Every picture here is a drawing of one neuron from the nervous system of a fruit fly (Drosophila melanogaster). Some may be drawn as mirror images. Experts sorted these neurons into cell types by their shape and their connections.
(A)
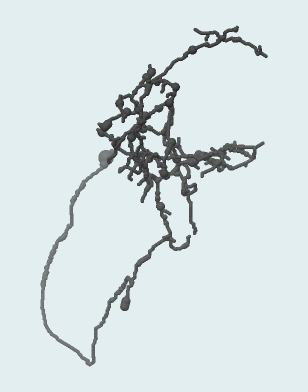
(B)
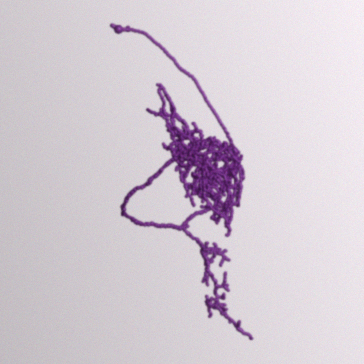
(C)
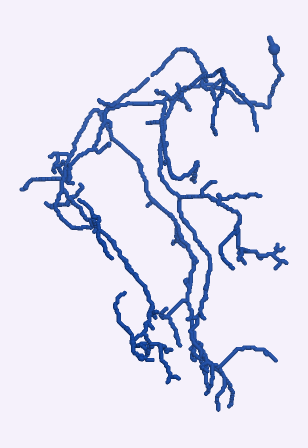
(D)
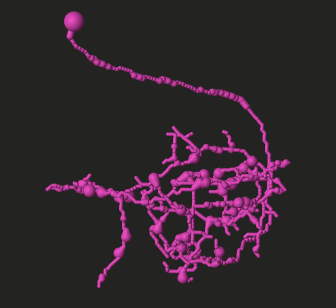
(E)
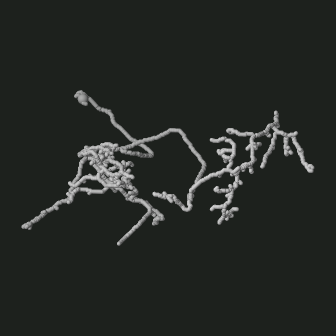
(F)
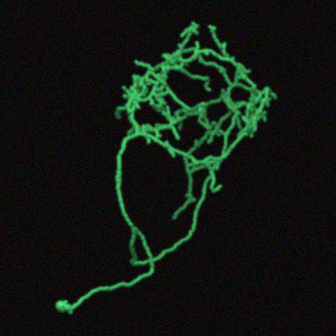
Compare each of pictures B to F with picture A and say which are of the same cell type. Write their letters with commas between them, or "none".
D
